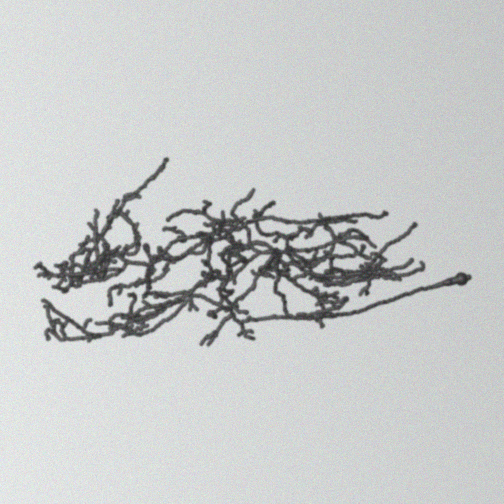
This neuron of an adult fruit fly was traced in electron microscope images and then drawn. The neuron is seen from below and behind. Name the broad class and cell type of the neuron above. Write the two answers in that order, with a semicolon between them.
central-brain intrinsic neuron; GNG235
